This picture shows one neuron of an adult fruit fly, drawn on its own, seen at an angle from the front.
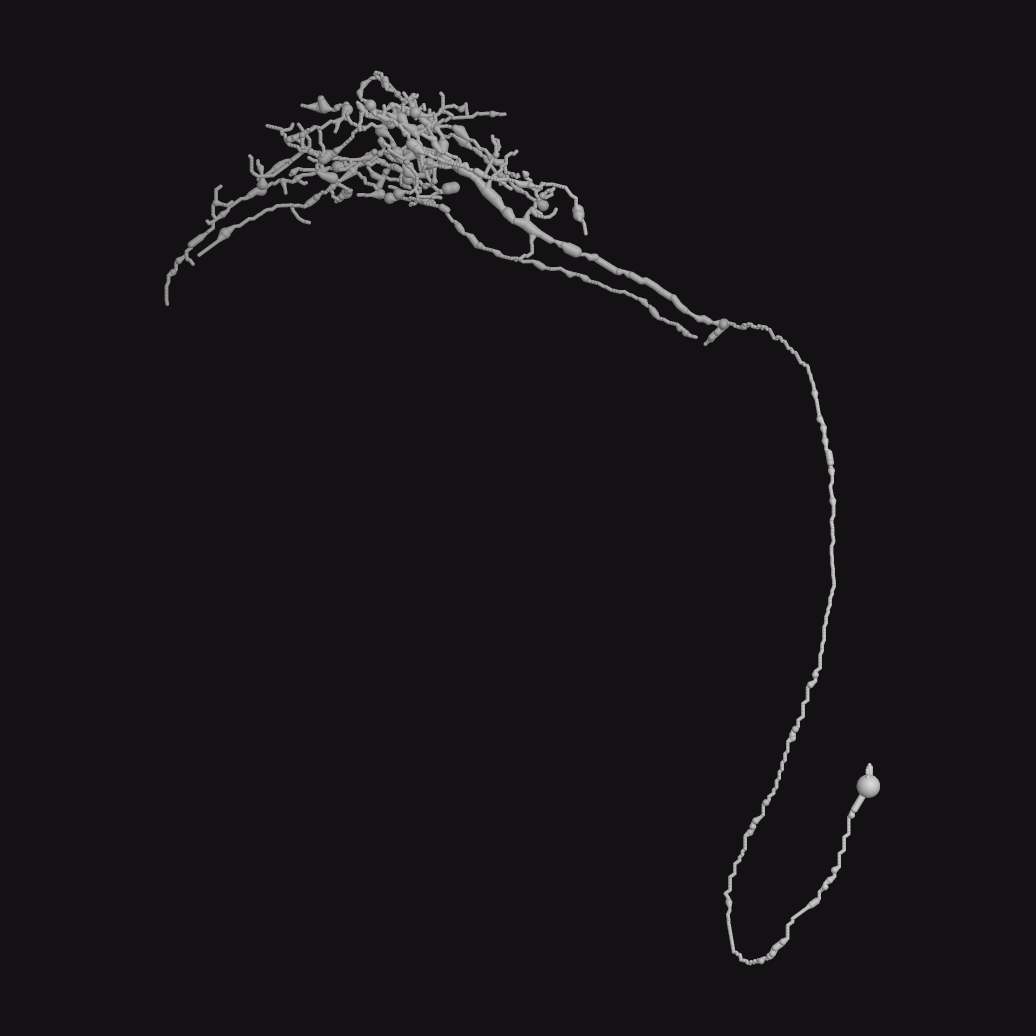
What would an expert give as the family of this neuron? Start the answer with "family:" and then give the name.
family: hemilineage SLPav2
